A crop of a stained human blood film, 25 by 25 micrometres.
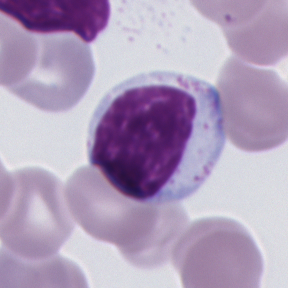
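Large granular lymphocyte, the cell in the middle of this blood smear. Its outline looks round and smooth. The nucleus appears to be a single mass; I can find no lobes. The cytoplasm makes a crescent, and I'd say it is widest on the right side. Within it, a few fine reddish-purple granules lie scattered.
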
